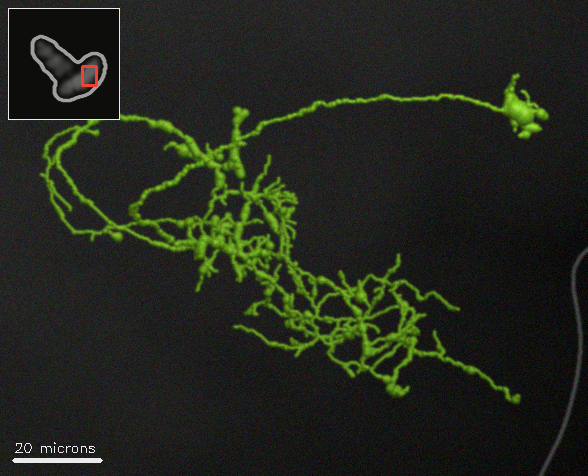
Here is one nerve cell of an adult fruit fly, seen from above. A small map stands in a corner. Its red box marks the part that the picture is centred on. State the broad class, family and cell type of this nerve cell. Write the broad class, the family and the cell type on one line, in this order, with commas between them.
central-brain intrinsic neuron, hemilineage WEDd1, SAD001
